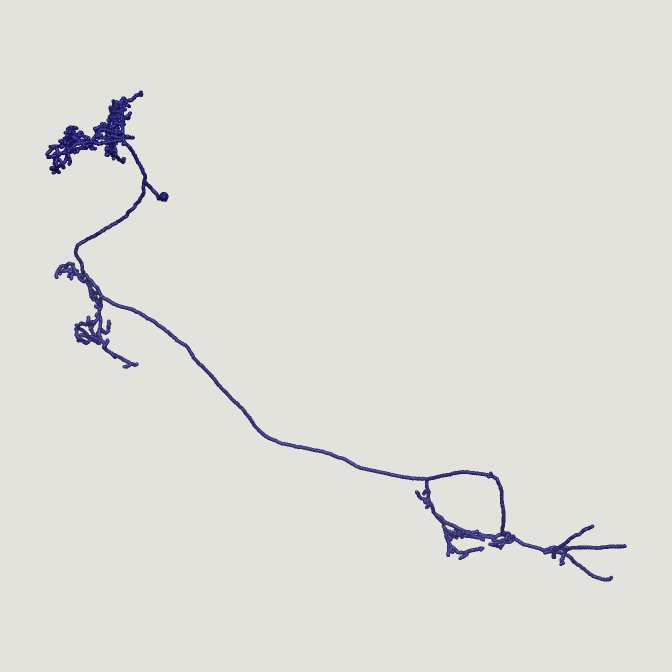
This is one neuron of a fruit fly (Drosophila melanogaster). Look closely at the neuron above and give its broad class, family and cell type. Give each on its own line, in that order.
descending neuron
hemilineage DM2_central
DNpe041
